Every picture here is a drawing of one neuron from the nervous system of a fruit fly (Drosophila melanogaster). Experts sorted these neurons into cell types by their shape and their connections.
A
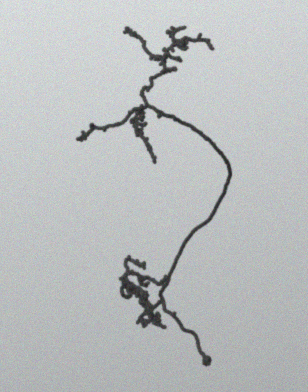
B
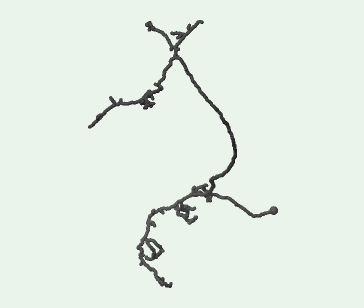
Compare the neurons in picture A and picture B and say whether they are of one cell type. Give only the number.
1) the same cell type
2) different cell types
2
